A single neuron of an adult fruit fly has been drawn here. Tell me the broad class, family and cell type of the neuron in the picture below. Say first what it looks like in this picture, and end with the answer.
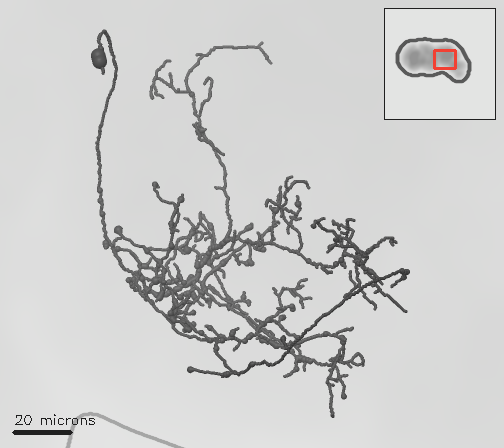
The cell body is at the upper left of the picture. By the scale bar it is about 140 microns tall in this view. Dozens of branch ends can be seen. This is a nerve-cord intrinsic neuron. The family is hemilineage 03B. It is of cell type IN03B043.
